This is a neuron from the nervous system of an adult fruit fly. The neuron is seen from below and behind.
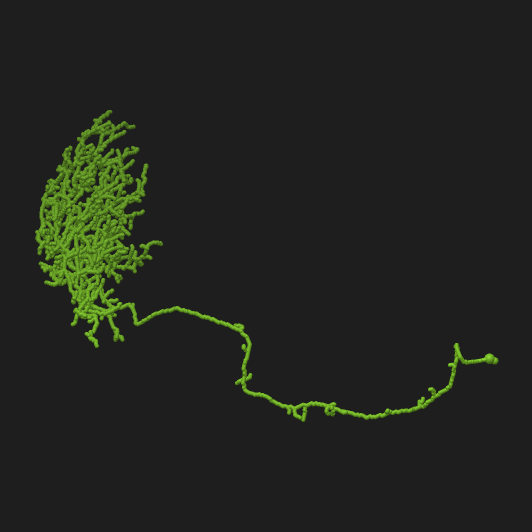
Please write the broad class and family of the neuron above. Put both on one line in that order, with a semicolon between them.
optic-lobe intrinsic neuron; Pm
